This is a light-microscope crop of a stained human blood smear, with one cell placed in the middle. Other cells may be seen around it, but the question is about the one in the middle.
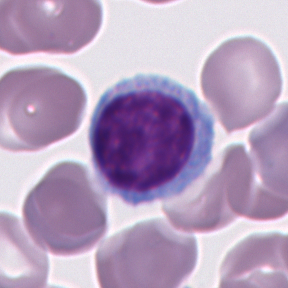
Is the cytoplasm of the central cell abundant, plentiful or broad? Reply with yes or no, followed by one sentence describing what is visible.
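No. The nucleus fills most of the cell and sits slightly toward the left.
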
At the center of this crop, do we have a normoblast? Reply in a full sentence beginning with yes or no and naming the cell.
No, rather than being a normoblast, the central cell is a typical lymphocyte.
